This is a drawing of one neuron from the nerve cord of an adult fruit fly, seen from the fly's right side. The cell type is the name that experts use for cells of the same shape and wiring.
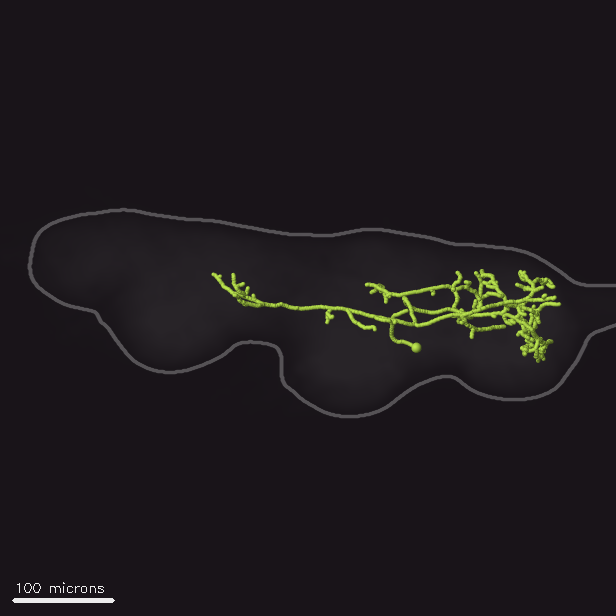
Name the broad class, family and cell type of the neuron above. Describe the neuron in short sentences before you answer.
From left to right in the picture it spans about 350 microns. In this view it is more than twice as wide as it is tall. Its broad class is nerve-cord intrinsic neuron. Its family is hemilineage 08B. Its cell type is IN08B040.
